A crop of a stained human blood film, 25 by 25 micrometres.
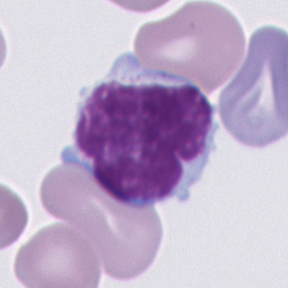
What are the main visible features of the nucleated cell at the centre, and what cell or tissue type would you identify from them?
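Item one is the nucleus: about 11 micrometres across, with a notch in its outline on the lower right side. Item two is the chromatin, dark purple and coarsely clumped, with small paler patches between the clumps. Item three is the cytoplasm, which makes only a narrow rim around the nucleus and has an irregular outer edge bearing small knobby projections. Last comes the name: this is a typical lymphocyte.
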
